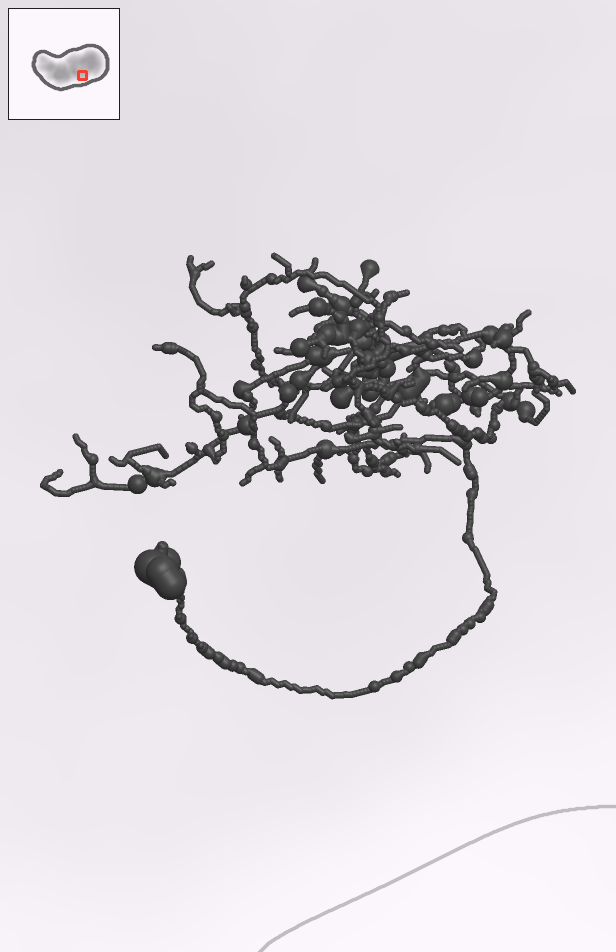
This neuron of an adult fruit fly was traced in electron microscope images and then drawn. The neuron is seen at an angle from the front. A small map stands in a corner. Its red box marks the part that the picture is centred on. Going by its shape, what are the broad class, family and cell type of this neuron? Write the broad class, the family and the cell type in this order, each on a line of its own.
central-brain intrinsic neuron
hemilineage TRdm
GNG320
